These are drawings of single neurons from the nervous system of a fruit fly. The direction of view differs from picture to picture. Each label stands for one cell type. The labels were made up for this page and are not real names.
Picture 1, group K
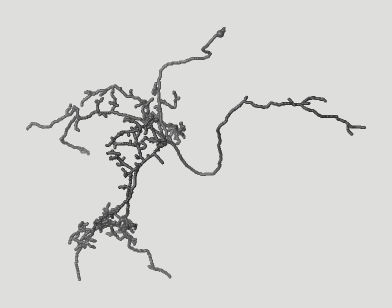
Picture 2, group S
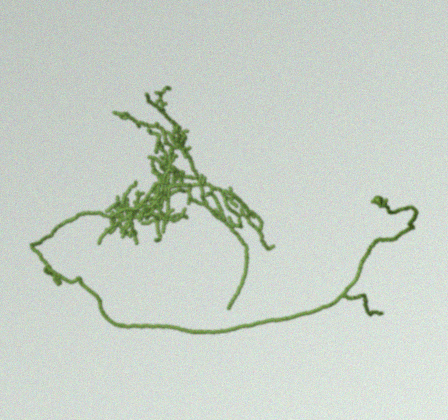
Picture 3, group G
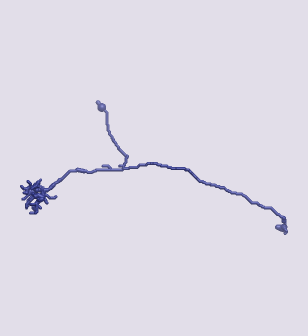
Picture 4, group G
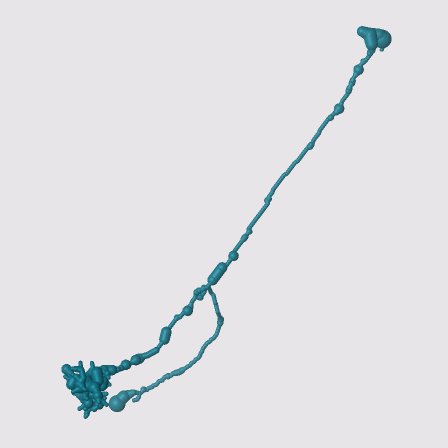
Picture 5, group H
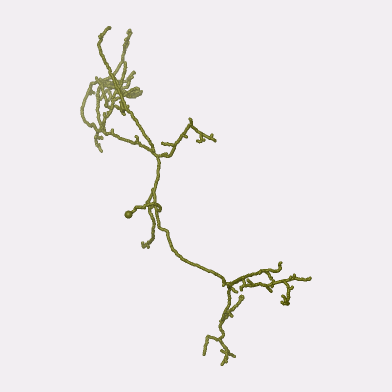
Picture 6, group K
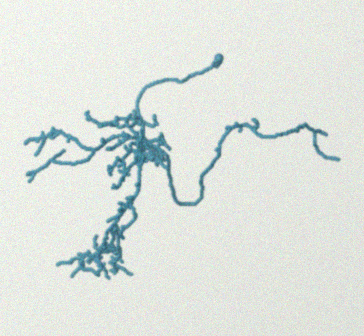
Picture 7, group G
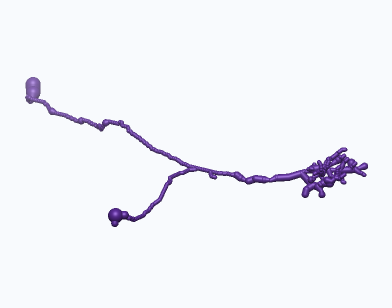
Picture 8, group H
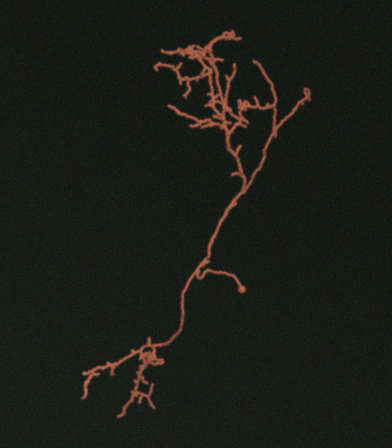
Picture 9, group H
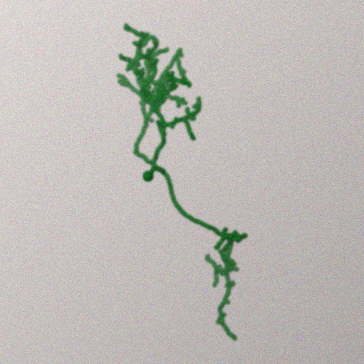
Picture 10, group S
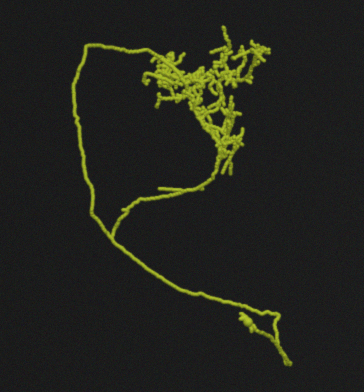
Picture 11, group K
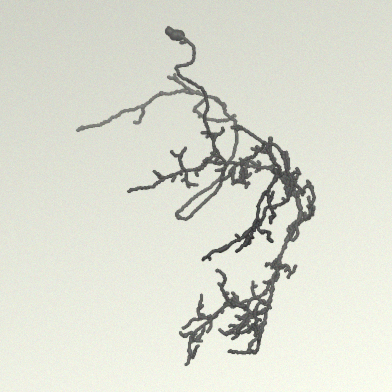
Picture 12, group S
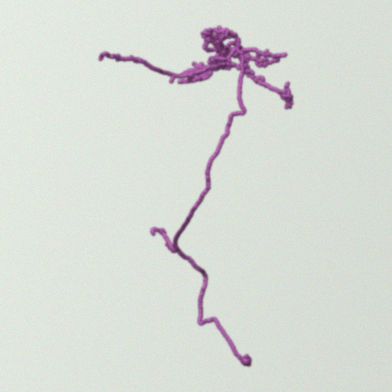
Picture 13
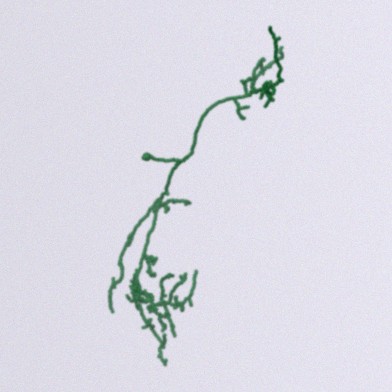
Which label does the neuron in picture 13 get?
group H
